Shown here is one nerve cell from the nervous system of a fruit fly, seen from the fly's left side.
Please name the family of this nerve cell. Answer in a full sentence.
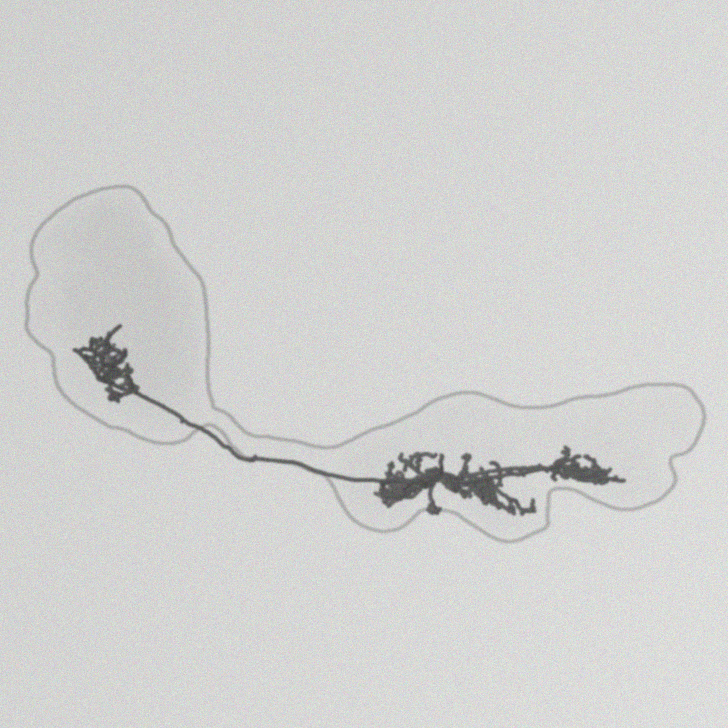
The family is hemilineage 12B.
